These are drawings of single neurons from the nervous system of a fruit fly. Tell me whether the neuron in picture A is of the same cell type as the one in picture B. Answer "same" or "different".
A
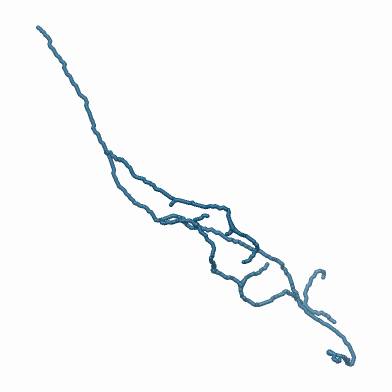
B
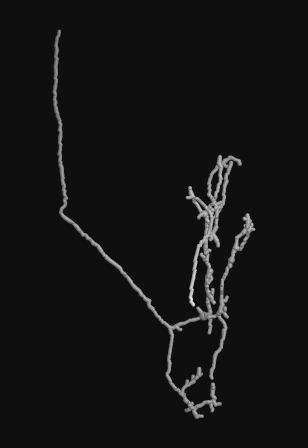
different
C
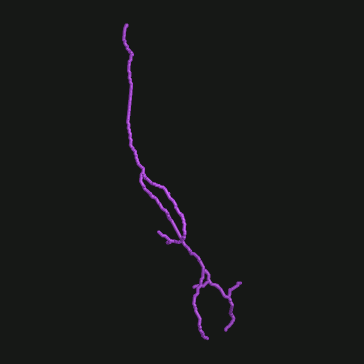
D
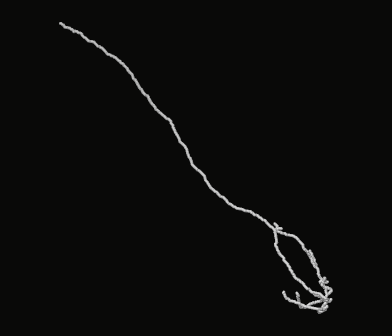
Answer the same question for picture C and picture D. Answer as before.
different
